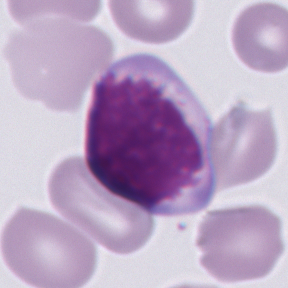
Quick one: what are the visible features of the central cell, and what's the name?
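Start with the cell's edge: smooth and rounded, with no surface projections. The nucleus sits off-centre, toward the left and lower part of the cell. Trace its border to the upper right, where it turns jagged rather than smooth. You won't find distinct nucleoli inside it. This is a large granular lymphocyte.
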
